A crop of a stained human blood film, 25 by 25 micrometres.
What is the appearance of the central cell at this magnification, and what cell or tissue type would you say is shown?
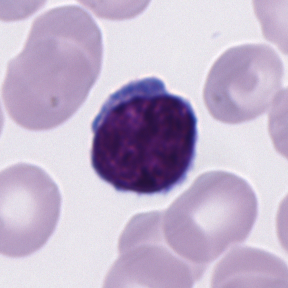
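Approx. 10 micrometres across; outline smooth, no hair-like projections. Nucleus round, approx. 9 micrometres, filling about 80% of cell area. Chromatin dark purple, coarsely clumped; no nucleoli seen. Cytoplasm without granules. Cell: typical lymphocyte.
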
